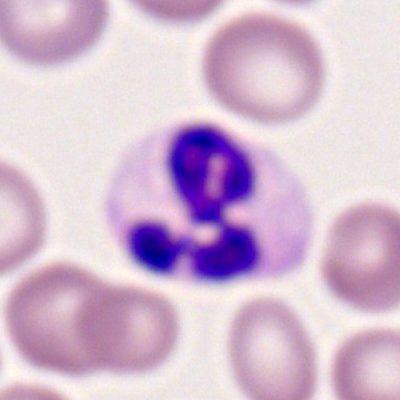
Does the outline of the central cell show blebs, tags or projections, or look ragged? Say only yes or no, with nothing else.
No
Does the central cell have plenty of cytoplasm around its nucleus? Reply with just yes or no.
Yes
